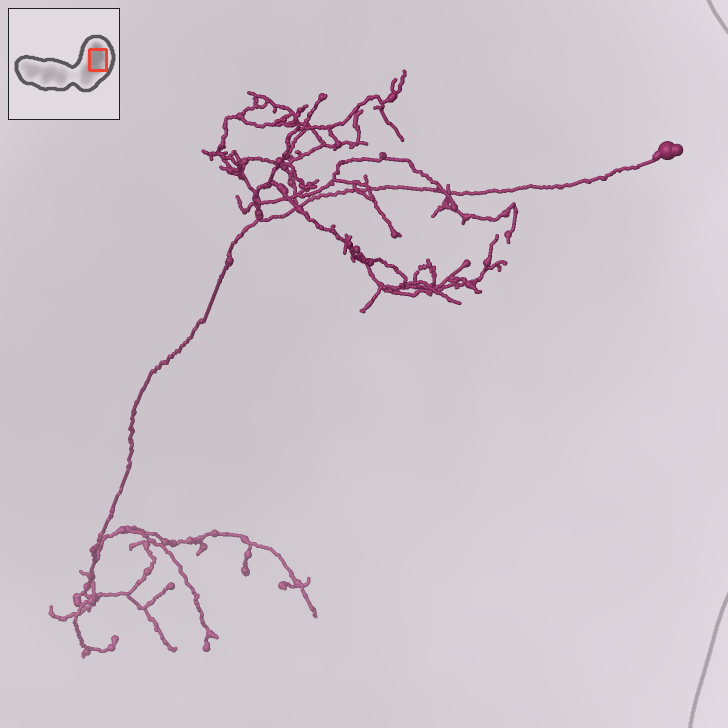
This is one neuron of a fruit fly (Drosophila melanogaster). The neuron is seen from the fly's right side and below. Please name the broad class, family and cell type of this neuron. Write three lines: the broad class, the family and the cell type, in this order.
central-brain intrinsic neuron
hemilineage VLPa2
CB2175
